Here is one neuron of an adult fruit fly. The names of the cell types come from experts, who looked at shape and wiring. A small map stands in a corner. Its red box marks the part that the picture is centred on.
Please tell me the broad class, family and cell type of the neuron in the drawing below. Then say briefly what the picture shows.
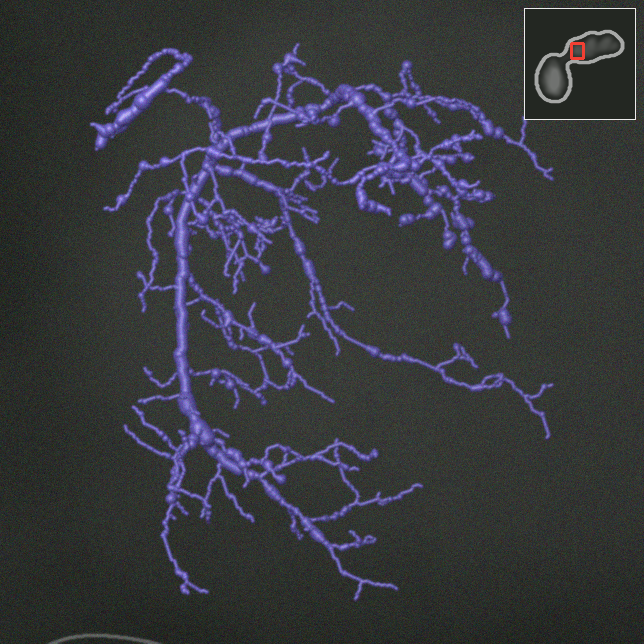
This is a nerve-cord intrinsic neuron. Its family is hemilineage 13A. Its cell type is IN13A008. In this view it is about as wide as it is tall.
